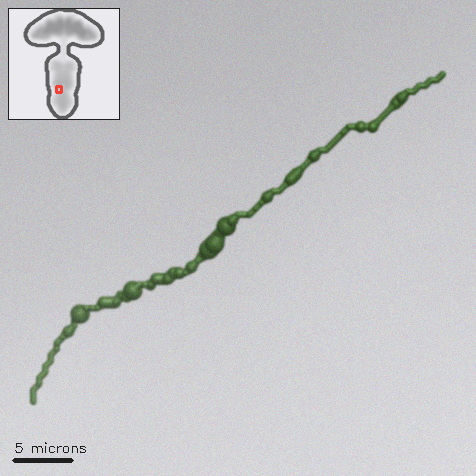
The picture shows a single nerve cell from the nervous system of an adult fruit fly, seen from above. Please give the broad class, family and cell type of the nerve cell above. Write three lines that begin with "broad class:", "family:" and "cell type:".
broad class: sensory neuron entering the nerve cord
family: class mechanosensory tactile
cell type: SNta32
